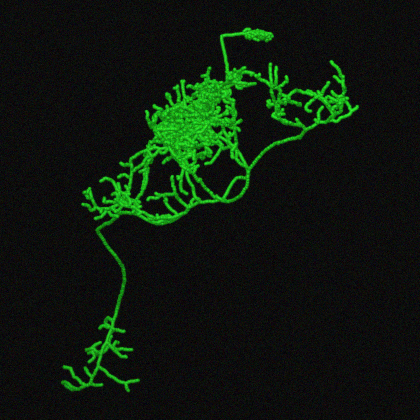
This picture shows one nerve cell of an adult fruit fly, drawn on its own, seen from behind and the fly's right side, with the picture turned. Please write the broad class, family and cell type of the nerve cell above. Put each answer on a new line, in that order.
ascending neuron
hemilineage 03B
ANXXX002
